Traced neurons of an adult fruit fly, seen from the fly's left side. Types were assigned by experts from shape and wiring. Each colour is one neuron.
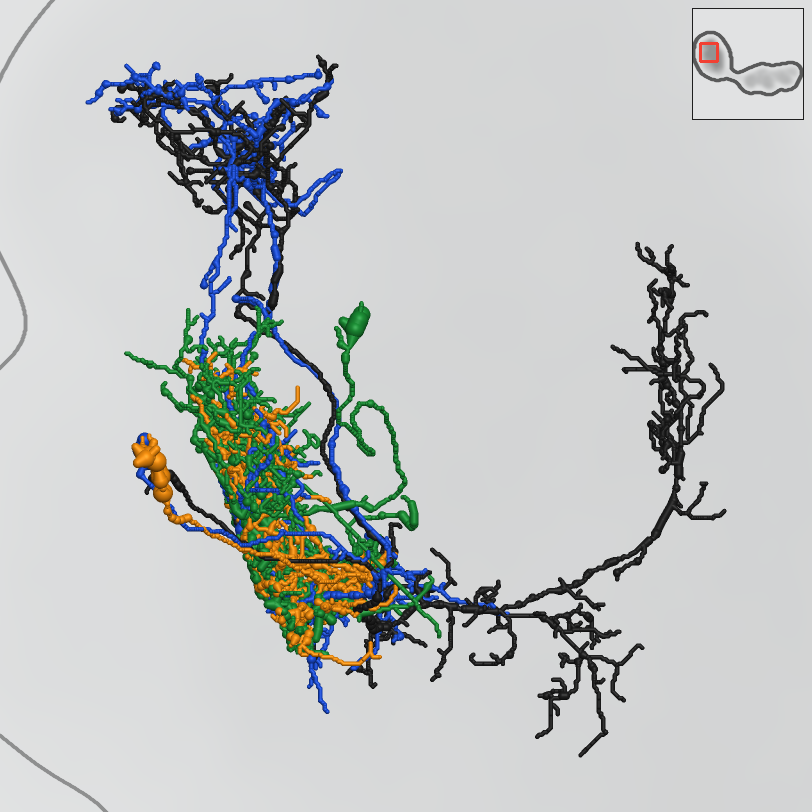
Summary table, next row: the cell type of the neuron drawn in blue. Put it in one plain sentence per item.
The cell type is LAL115.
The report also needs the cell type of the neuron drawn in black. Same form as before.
The cell type is VES040.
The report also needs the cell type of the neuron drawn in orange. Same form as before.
The cell type is LAL112.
